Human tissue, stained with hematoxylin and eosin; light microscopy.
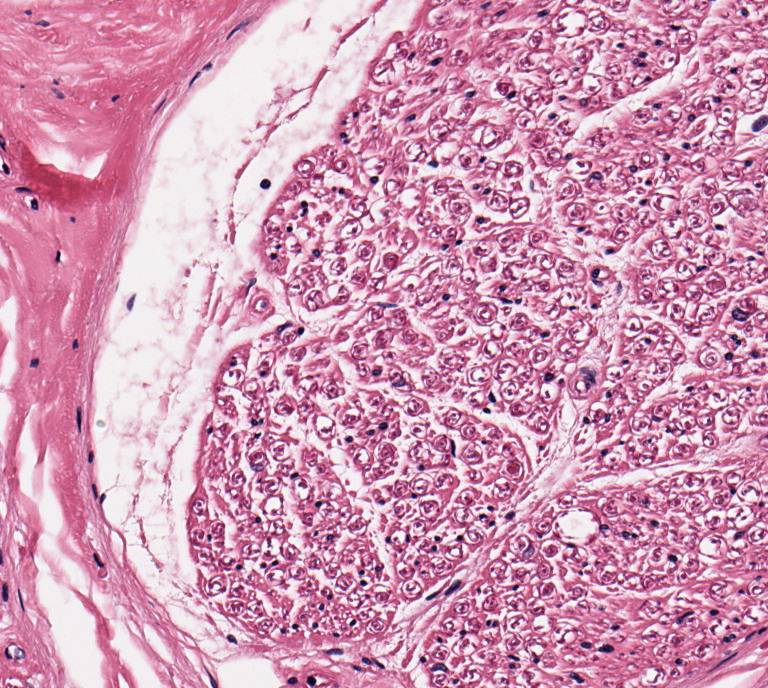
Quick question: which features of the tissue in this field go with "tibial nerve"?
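The large rounded bundle of closely packed small round profiles, filling the right two-thirds, goes well with the tibial nerve.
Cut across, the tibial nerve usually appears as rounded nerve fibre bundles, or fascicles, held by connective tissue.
Thin pale septa subdivide the bundle into smaller groups. Look closely: each profile is a fibre cut across, a central pink dot in a clear ring with a thin pink rim.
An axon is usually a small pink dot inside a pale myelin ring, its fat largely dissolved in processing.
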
